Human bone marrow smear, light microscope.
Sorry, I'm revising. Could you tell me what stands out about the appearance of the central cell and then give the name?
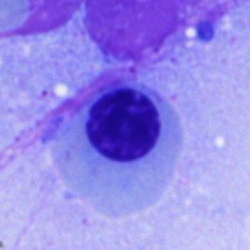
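Smooth and roughly oval, the outline encloses plentiful cytoplasm relative to the size of the nucleus. That cytoplasm is pale blue-grey, with no visible granules. The central cell is an erythroblast.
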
